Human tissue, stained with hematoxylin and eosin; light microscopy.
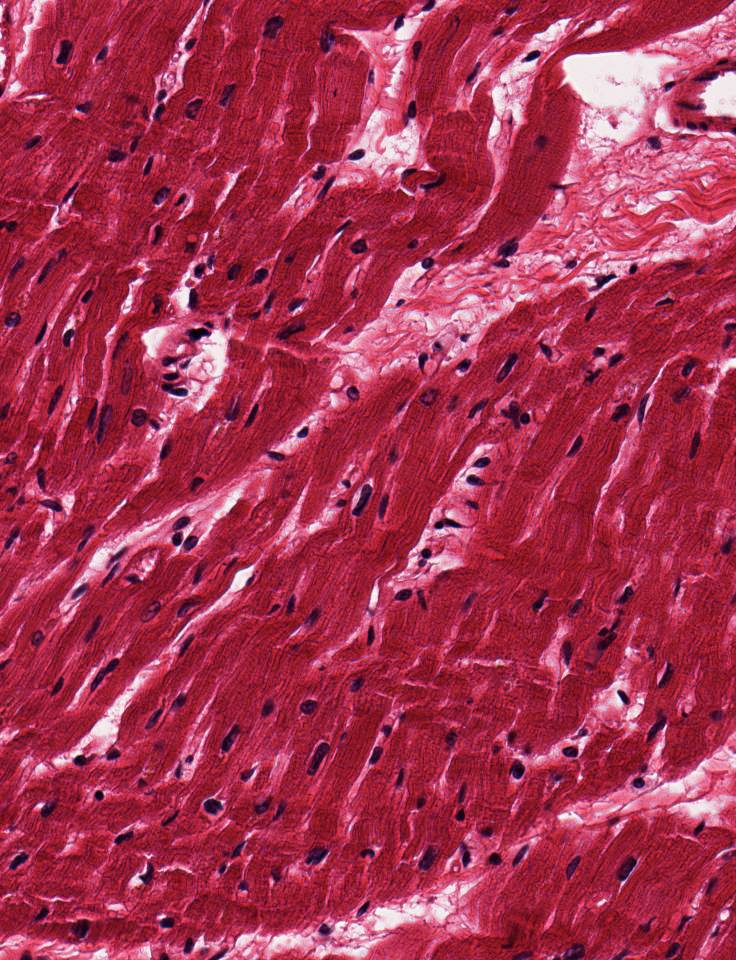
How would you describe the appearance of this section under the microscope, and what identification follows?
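Muscle fibres: they branch and join their neighbours. Nuclei: oval, placed centrally in the cytoplasm. Connective tissue: a band of loose, pale pink, wavy collagen between fibre bundles in the upper right. Fat cells: none in the field. This is the left ventricle of the heart.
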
